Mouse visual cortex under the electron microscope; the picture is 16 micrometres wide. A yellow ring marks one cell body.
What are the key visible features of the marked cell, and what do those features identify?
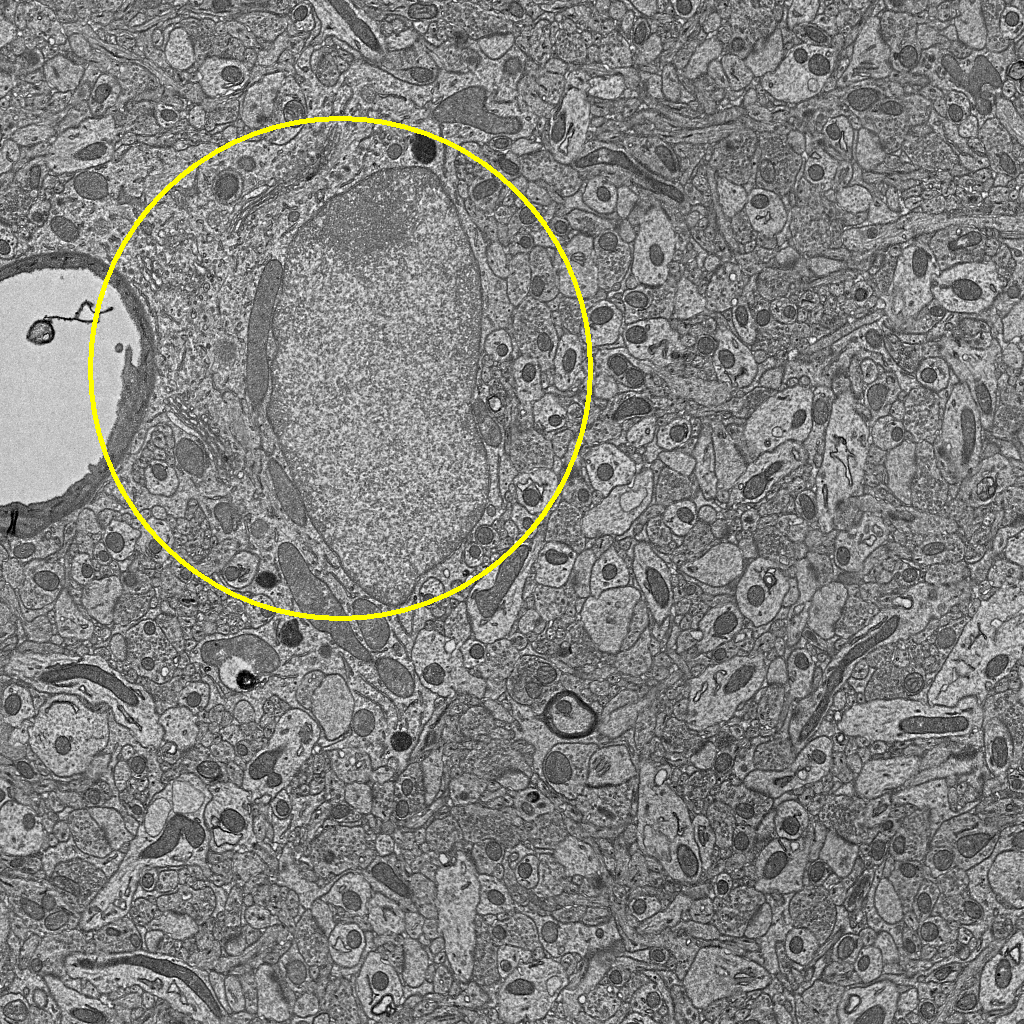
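Nucleus elongated and oval, its long axis running roughly top to bottom, with a smooth outline lacking deep infoldings. Stacked Golgi membranes lie in the cytoplasm to its upper left, and a long, slender mitochondrion runs alongside its left edge. The cell is an astrocyte.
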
